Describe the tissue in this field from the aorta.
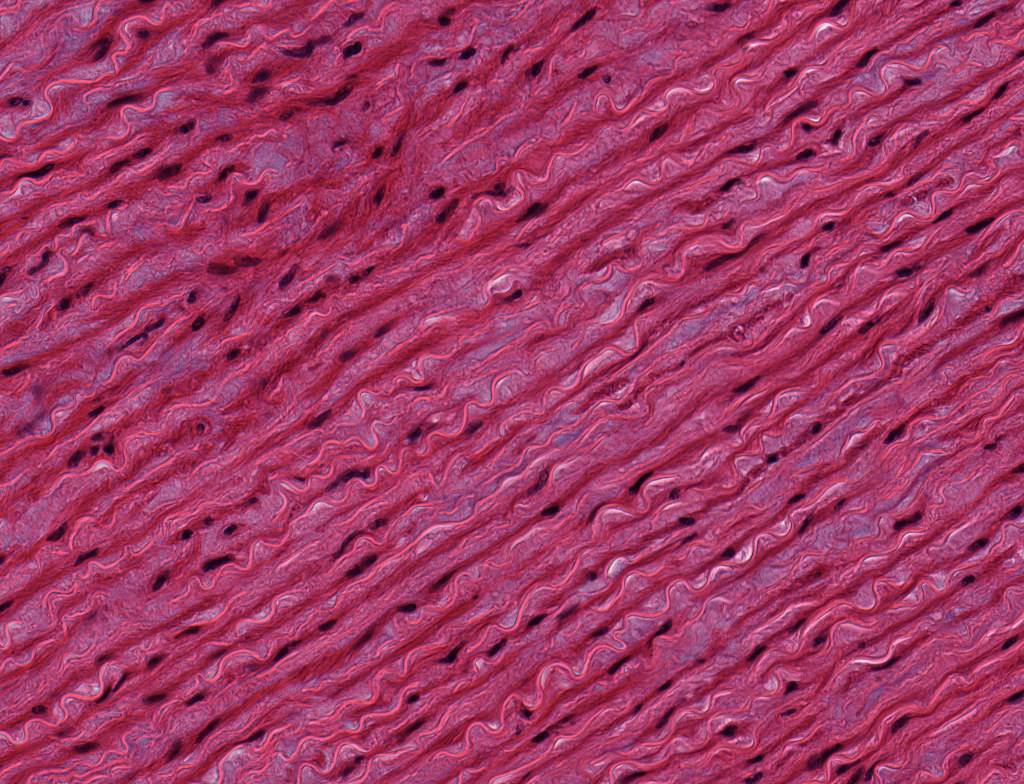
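Parallel layers fill the whole field, running diagonally from lower left to upper right. Nuclei dark, elongated, lying between wavy fibres, long axes parallel to the layers. Spread fairly evenly throughout.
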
